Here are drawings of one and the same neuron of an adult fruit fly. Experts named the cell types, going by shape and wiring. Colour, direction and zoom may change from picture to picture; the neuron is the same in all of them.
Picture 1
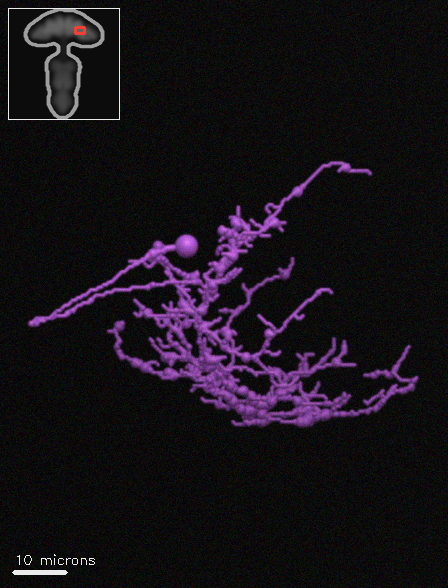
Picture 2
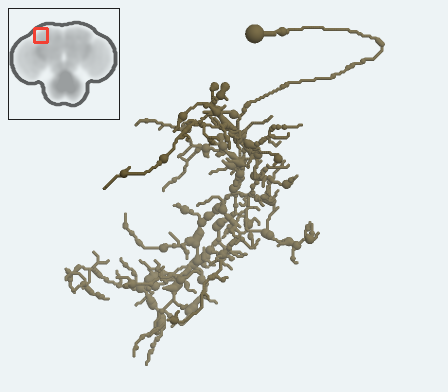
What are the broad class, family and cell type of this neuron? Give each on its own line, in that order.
central-brain intrinsic neuron
hemilineage LHd2
CB1160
